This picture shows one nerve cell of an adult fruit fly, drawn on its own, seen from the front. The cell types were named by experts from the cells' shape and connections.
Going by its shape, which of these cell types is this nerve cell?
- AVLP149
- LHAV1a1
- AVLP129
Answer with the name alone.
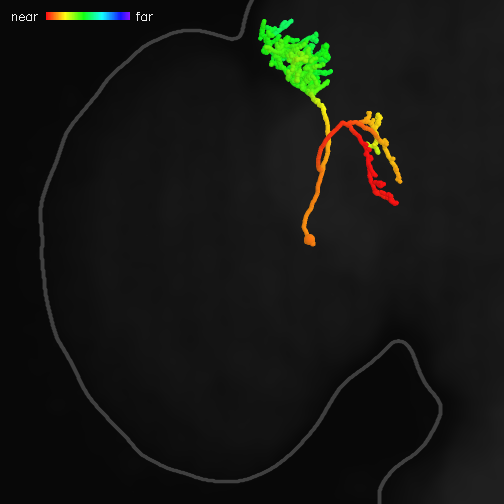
LHAV1a1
